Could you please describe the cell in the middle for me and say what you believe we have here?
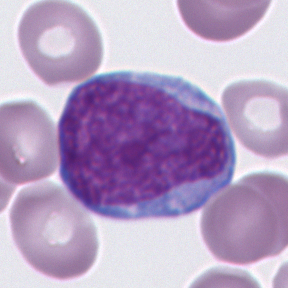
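Outline smooth, oval. Nucleus off centre; cytoplasm widest at lower right. Chromatin fine and net-like, no coarse dark clumps. Cytoplasm: no distinct granules. Cell: myeloblast.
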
